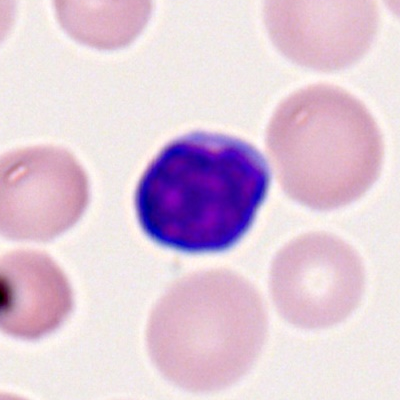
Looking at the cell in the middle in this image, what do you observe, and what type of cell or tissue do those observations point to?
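Shape comes first: roughly round, with a smooth outline. Chromatin next: dense, dark purple and coarsely clumped. Cytoplasm shows only as a thin pale blue crescent, mainly along the top edge. Vacuoles: none seen. Last, the name: lymphocyte.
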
